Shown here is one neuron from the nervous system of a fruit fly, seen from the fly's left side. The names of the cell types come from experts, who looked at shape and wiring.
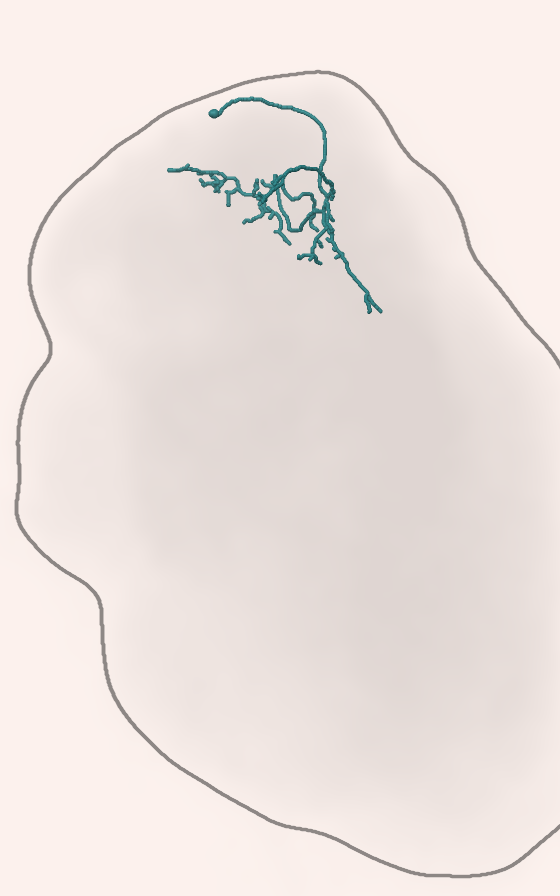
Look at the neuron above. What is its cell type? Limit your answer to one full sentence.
The cell type that fits this neuron is CB2720.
